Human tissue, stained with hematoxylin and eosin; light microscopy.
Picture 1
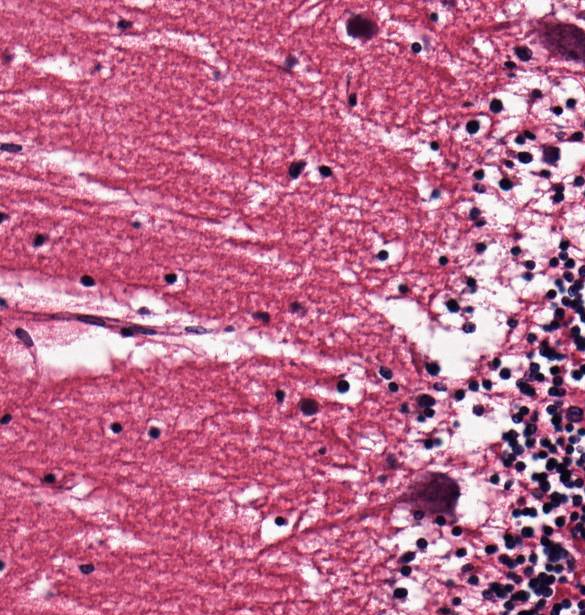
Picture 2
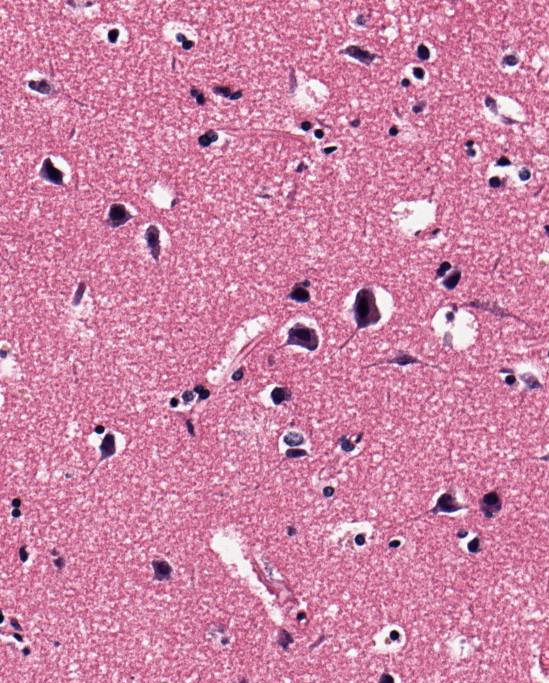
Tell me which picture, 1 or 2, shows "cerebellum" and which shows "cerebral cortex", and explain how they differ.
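Picture 1: cerebellum. Picture 2: cerebral cortex. In the cerebellum, a pale pink, sparsely cellular zone of finely granular to fibrillary material fills the left two-thirds, while small, round, dark nuclei with scant cytoplasm crowd the right edge. A large neuron with a dark cell body sits lower right, where the zones meet. The cerebral cortex field is pale pink, finely granular neuropil throughout, with scattered angular neurons bearing triangular bodies and tapering processes, the largest near the centre.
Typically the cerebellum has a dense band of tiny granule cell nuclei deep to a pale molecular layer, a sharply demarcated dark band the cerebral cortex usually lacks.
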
